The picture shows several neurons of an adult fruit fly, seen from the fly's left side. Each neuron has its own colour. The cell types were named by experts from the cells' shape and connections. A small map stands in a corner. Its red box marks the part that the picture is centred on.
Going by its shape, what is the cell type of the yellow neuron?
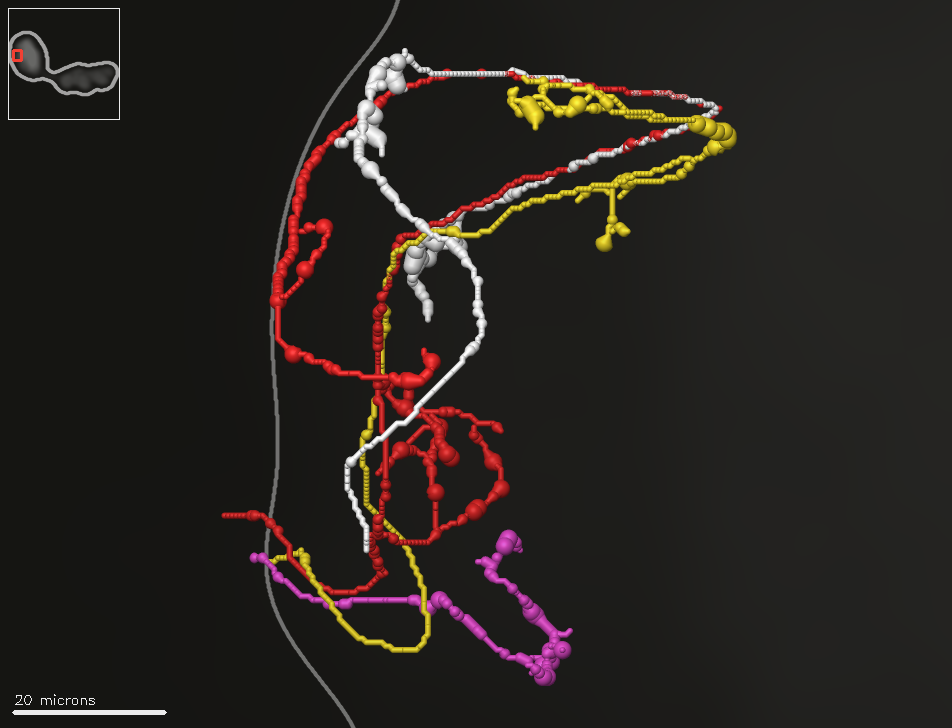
ORN_DM3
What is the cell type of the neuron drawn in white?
ORN_DA4m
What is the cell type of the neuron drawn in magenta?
ORN_VA1v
